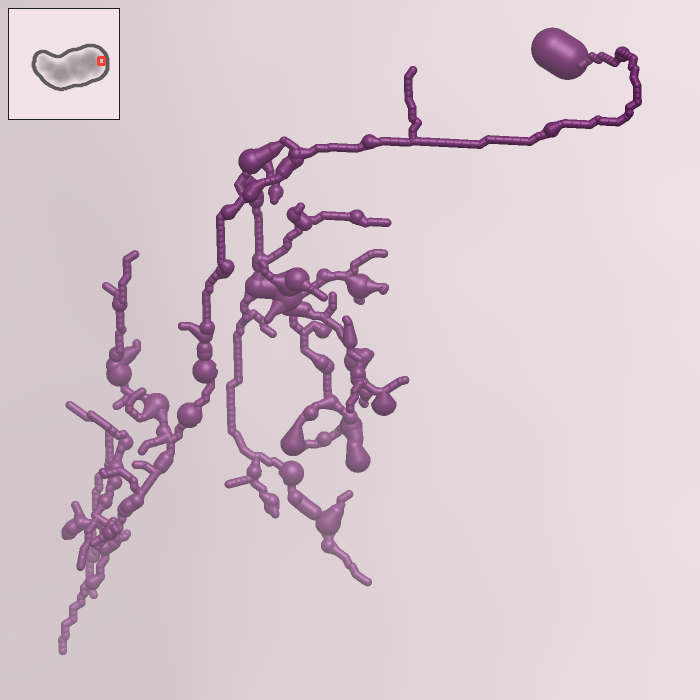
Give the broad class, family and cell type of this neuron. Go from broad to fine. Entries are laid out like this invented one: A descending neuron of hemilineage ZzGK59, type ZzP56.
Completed: An optic-lobe intrinsic neuron of the Mi family, type Mi16.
